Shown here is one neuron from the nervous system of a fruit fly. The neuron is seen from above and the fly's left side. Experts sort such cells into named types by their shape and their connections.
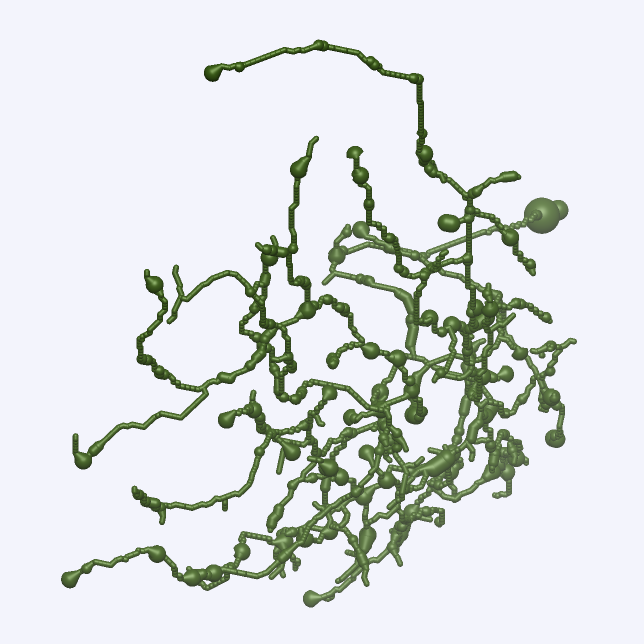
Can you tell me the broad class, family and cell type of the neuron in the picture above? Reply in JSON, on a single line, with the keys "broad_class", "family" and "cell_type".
{"broad_class": "optic-lobe intrinsic neuron", "family": "Li", "cell_type": "Li19"}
